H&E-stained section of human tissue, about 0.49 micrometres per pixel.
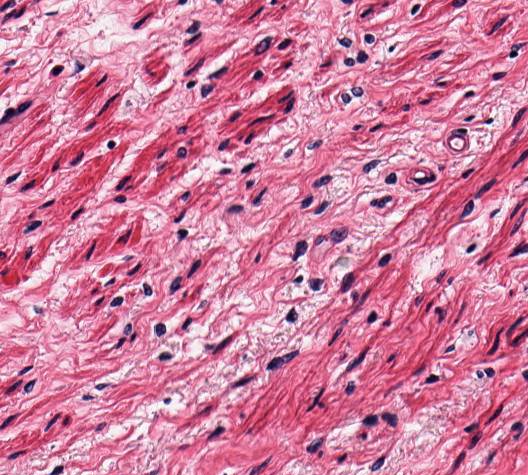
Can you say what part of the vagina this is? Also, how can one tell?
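Smooth muscle. Spindle cells in bundles, running diagonally from lower left to upper right. Denser bundles: elongated, strongly pink cytoplasm; nuclei elongated, dark-staining.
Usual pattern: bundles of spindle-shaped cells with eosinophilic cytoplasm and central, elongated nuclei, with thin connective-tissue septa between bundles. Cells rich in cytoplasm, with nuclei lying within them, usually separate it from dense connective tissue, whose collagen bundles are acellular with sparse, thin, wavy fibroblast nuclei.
Between bundles: pale, loose stroma with wispy, widely separated pink fibres.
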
